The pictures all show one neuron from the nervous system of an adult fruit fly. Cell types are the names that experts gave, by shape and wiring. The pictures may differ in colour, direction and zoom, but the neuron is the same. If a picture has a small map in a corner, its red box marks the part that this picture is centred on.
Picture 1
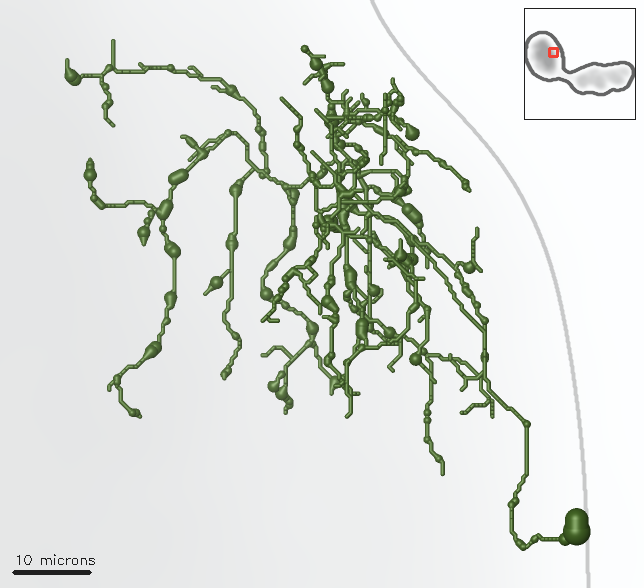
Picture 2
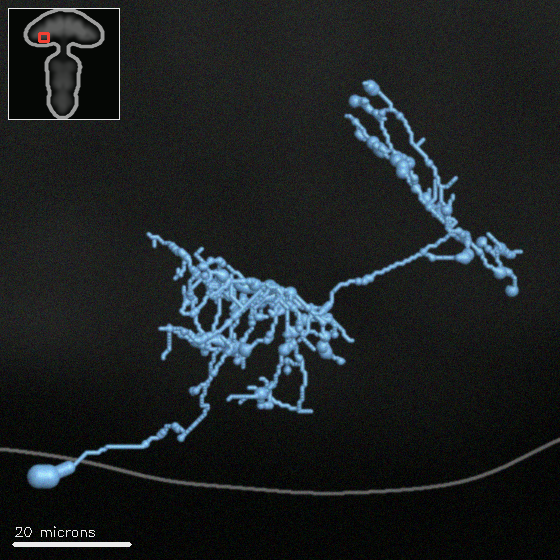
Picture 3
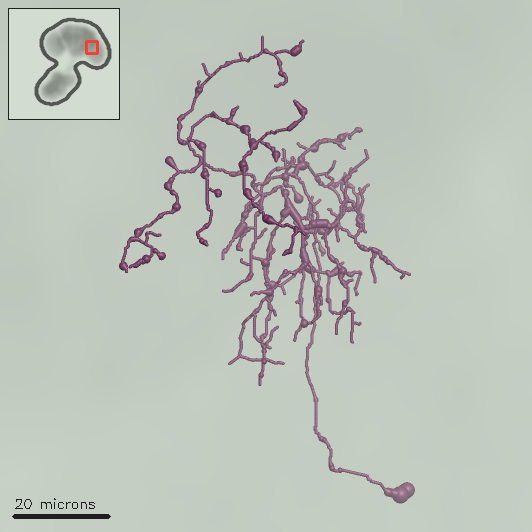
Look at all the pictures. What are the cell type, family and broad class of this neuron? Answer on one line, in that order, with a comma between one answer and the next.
Tlp11, Tlp, optic-lobe intrinsic neuron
